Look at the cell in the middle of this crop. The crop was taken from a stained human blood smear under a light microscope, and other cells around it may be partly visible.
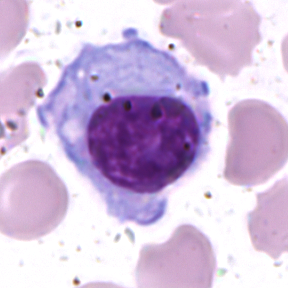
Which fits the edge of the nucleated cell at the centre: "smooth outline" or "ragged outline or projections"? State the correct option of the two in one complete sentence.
The cell is bounded by a rough outline.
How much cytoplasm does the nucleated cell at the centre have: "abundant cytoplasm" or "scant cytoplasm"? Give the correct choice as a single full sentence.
The cell has plenty of cytoplasm around its nucleus.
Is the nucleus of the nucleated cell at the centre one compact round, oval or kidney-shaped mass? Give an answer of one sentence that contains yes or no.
Yes, what the cell has is a single compact round, oval or kidney-shaped nucleus.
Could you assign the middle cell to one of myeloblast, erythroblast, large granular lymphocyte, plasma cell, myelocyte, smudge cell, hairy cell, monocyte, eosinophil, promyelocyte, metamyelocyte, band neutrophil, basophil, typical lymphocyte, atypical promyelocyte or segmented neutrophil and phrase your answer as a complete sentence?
The cell at the central position in this crop is a plasma cell.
